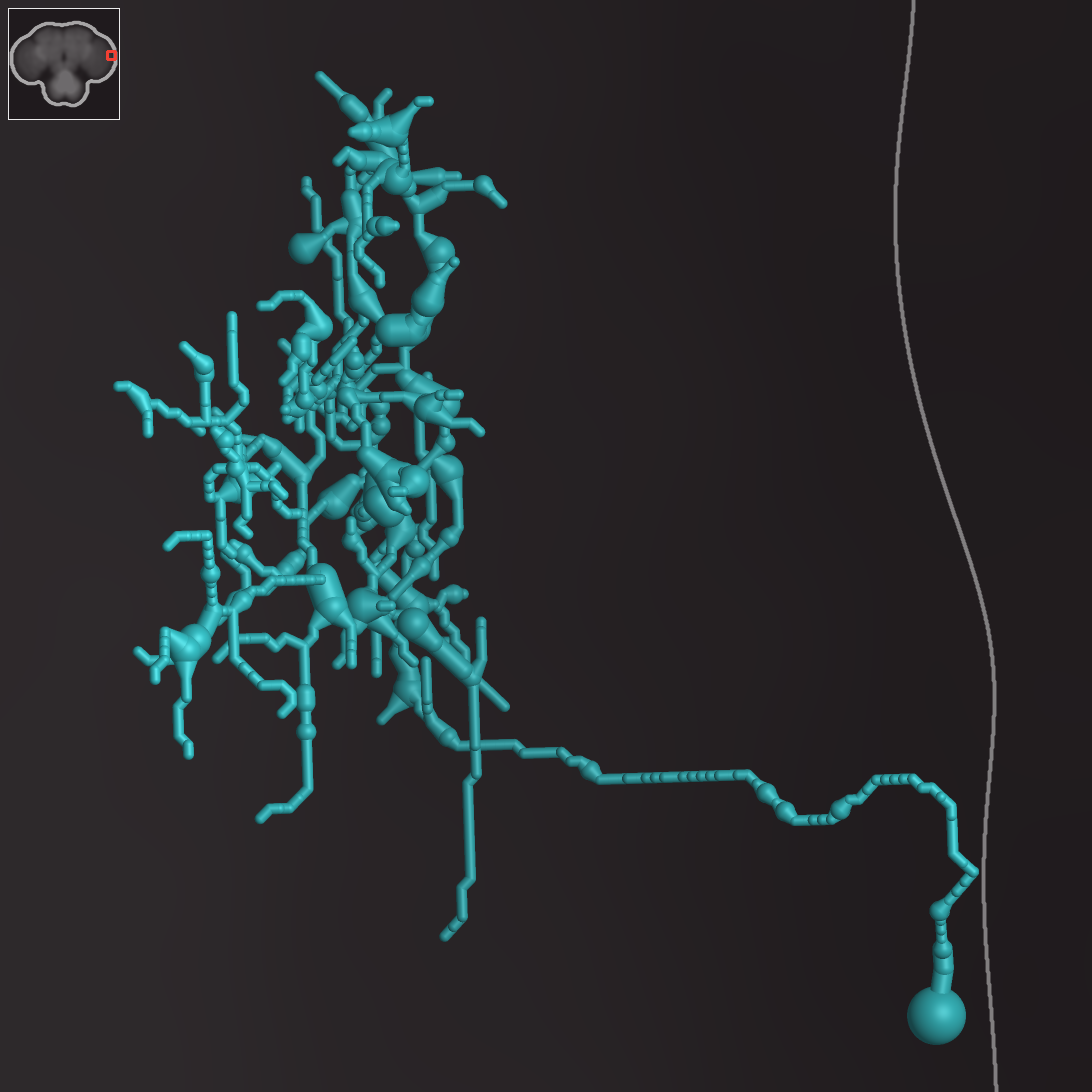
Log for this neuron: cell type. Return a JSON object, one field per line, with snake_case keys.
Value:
{
 "cell_type": "Cm3"
}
